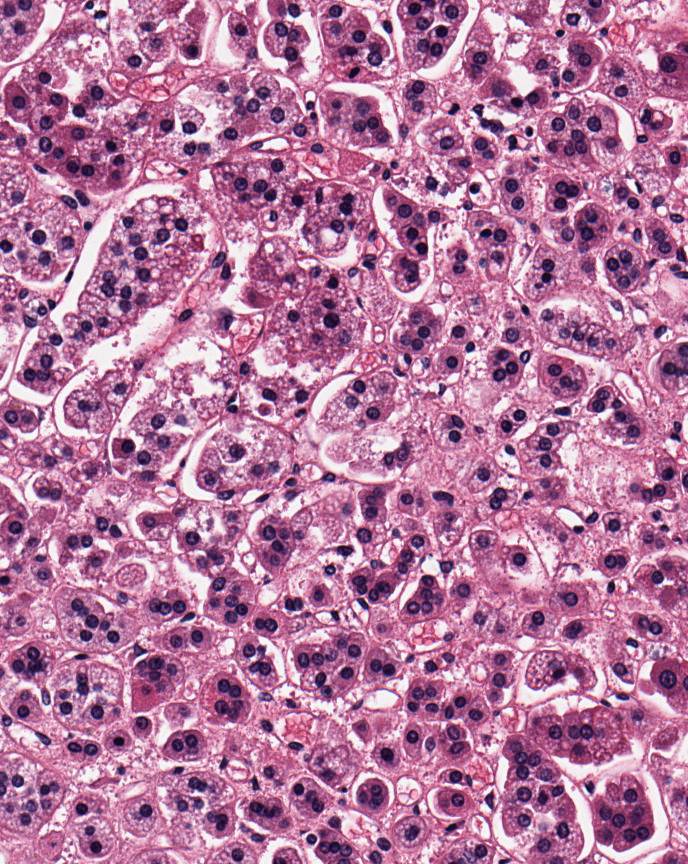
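Adrenal gland, where closely packed large polygonal cells in nests and cords fill the whole field. Their pink granular cytoplasm holds many small clear vacuoles. Red blood cells sit in narrow spaces between the groups, as near top centre, edged by small flattened dark nuclei.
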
